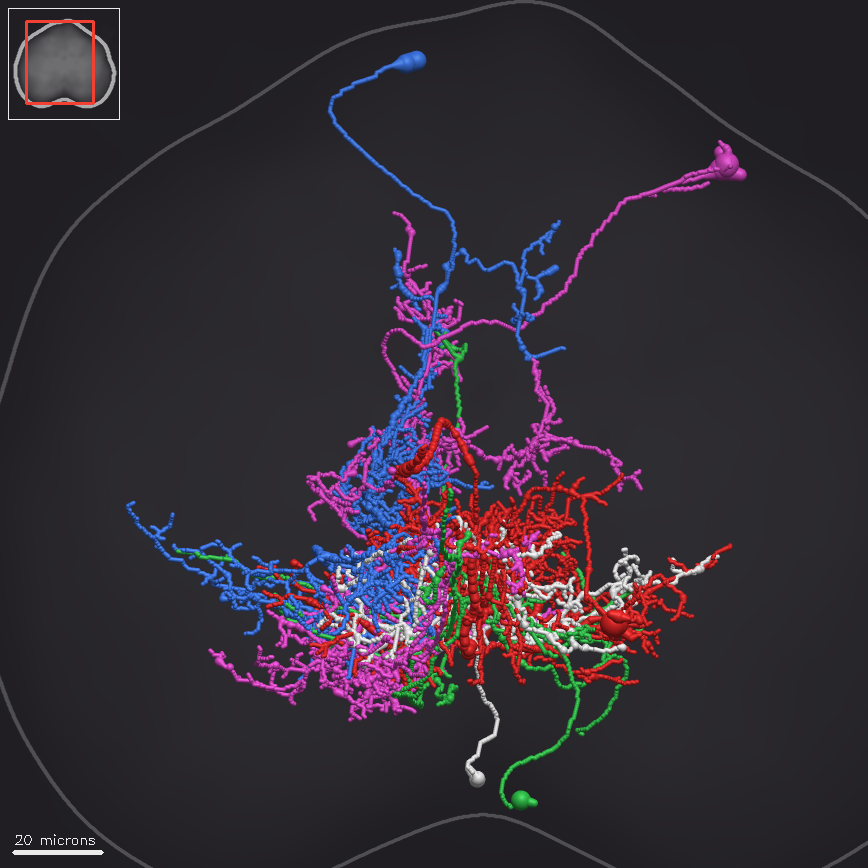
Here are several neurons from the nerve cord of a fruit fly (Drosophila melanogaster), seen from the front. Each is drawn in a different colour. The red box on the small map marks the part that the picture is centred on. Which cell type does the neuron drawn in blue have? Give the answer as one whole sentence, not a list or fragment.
The neuron has IN23B008 as its cell type.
